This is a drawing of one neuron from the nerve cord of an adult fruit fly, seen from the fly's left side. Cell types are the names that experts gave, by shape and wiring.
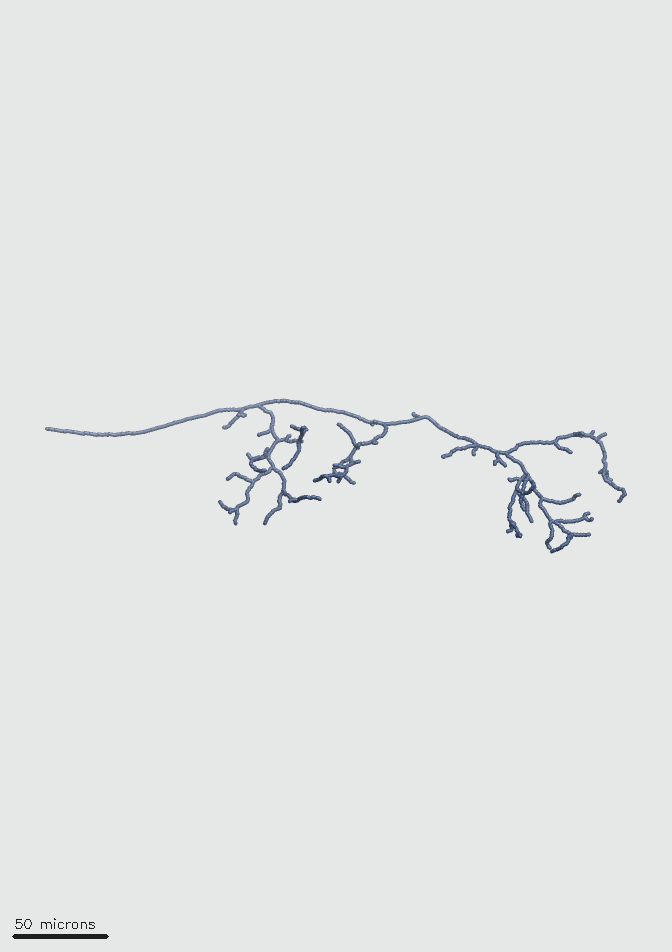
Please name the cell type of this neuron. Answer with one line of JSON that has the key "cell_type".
{"cell_type": "DNb08"}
